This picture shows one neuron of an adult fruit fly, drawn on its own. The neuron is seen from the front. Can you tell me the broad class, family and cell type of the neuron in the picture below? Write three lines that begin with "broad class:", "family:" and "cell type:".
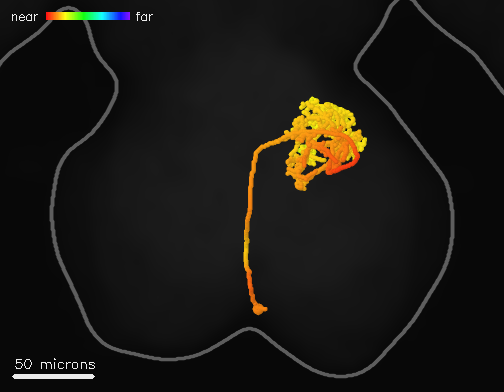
broad class: nerve-cord intrinsic neuron
family: hemilineage 02A
cell type: IN02A007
